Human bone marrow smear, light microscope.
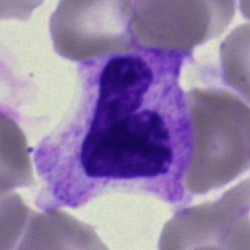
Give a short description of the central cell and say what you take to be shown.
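From its right side, a deep notch cuts into the nucleus. The chromatin appears dense and dark purple. The cytoplasm is pale lilac, with fine purple granules scattered through it. This is a band neutrophil.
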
